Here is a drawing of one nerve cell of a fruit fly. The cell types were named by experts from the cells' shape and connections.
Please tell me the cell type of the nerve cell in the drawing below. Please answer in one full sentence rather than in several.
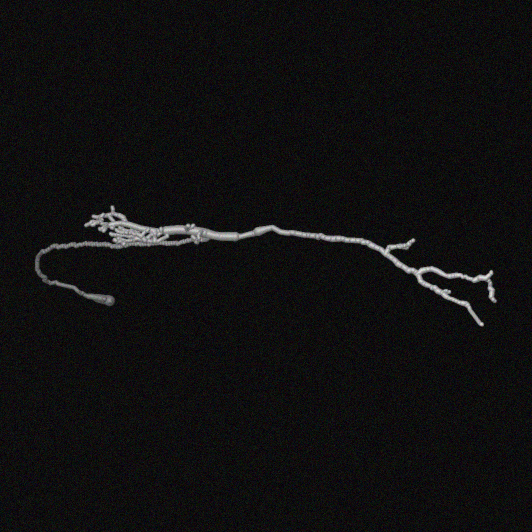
What this nerve cell is, by cell type, is IN08B070_a.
